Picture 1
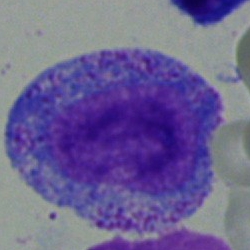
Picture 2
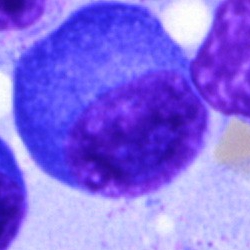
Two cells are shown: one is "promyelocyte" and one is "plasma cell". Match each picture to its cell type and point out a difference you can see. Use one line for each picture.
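Picture 1: promyelocyte. The cytoplasm is packed with coarse purple granules.
Picture 2: plasma cell. No distinct granules are visible in the cytoplasm.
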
